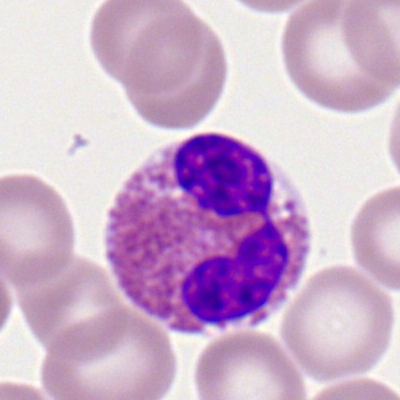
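Eosinophil, centre of stained blood smear. Outline round and smooth. Cytoplasm plentiful, filling left part of cell, packed with coarse reddish-pink granules; no vacuoles seen.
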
